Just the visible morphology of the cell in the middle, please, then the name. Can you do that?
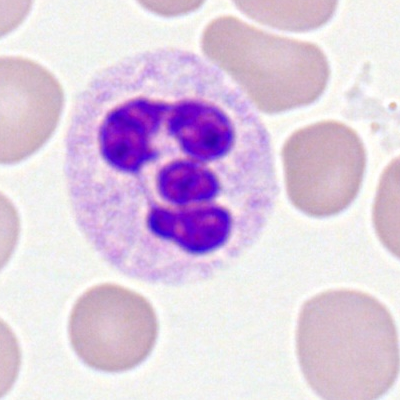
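Its outline is round and smooth. The nucleus is divided into four separate lobes, and no nucleoli are visible within it. Fine lilac granules are spread throughout the cytoplasm. This is a segmented neutrophil.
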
